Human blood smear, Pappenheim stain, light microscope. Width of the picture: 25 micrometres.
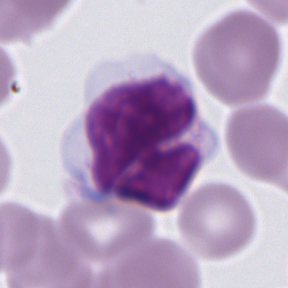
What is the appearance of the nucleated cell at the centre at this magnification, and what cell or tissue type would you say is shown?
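Looking at the nucleus first, it's irregular, with a deep cleft running diagonally across its lower part. The chromatin is dense and dark purple, and I can't see any nucleoli. Pale blue cytoplasm rims it, wider on the upper and left sides. So, large granular lymphocyte.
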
